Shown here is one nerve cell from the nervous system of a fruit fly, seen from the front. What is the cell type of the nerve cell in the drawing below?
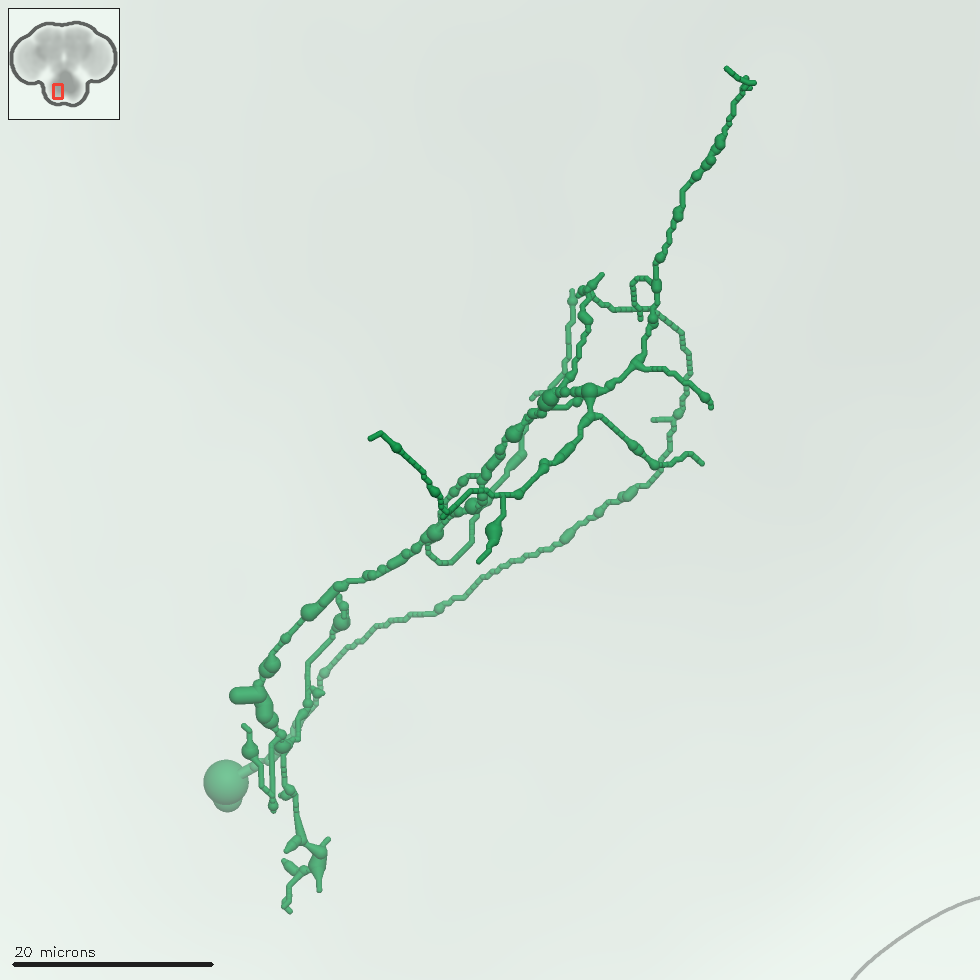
IN21A059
